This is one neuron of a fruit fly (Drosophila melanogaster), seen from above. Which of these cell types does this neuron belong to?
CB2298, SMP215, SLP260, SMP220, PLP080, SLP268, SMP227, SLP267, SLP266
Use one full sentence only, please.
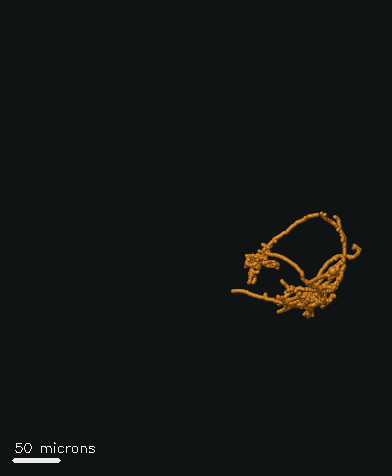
The neuron is categorized under cell type PLP080.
